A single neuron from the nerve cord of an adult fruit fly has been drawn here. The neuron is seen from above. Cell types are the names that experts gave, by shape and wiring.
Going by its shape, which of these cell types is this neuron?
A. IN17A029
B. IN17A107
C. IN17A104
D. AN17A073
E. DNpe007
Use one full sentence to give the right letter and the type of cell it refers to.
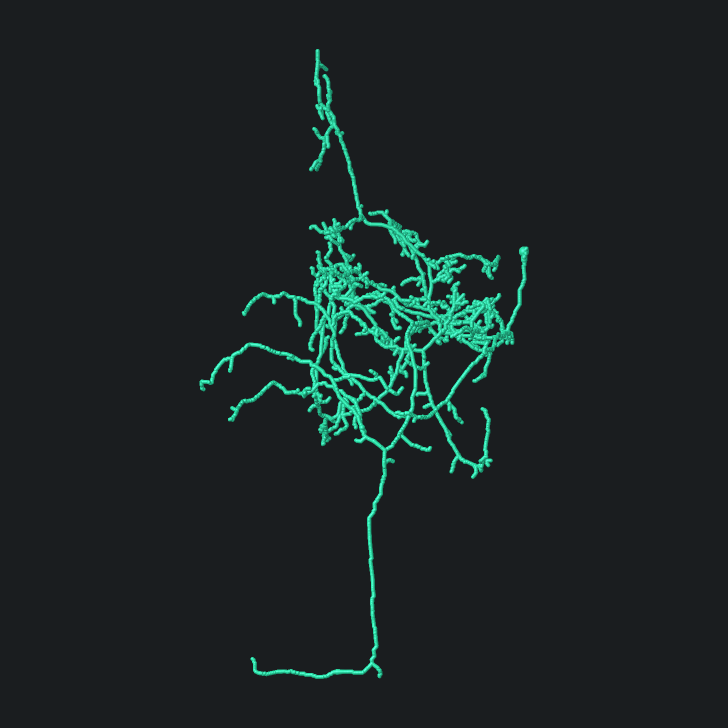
Option A names IN17A029, the type of cell that the neuron is.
